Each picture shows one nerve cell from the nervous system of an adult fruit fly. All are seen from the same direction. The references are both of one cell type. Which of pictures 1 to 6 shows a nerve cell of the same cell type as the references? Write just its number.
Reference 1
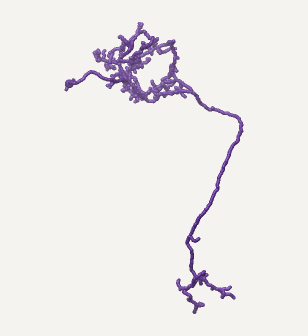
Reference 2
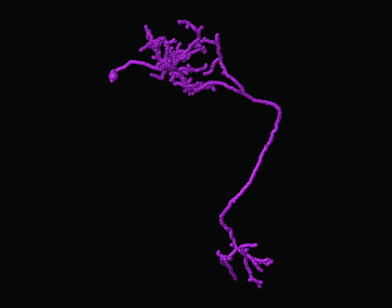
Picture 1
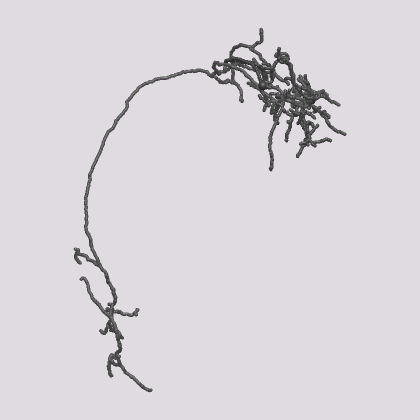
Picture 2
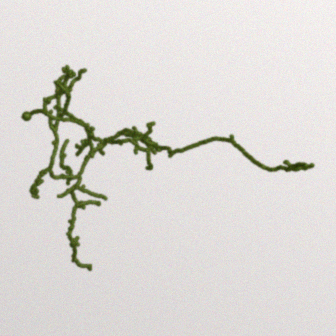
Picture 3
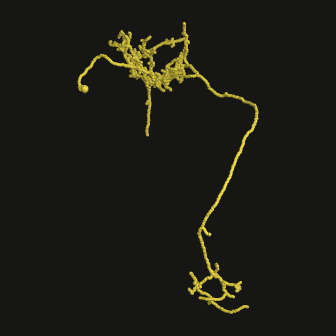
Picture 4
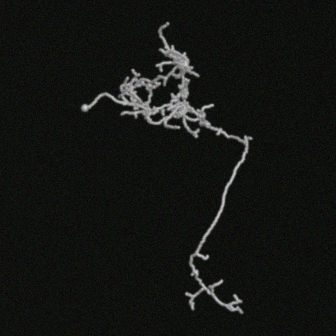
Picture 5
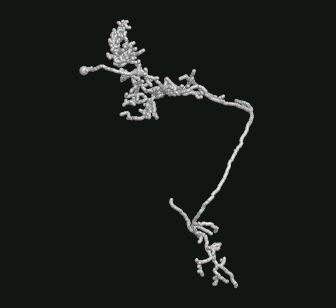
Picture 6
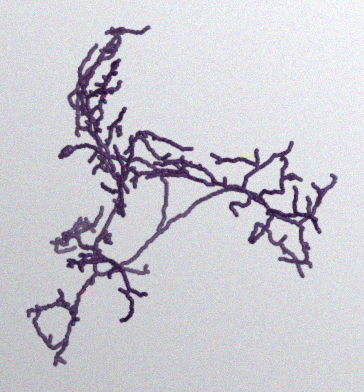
3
